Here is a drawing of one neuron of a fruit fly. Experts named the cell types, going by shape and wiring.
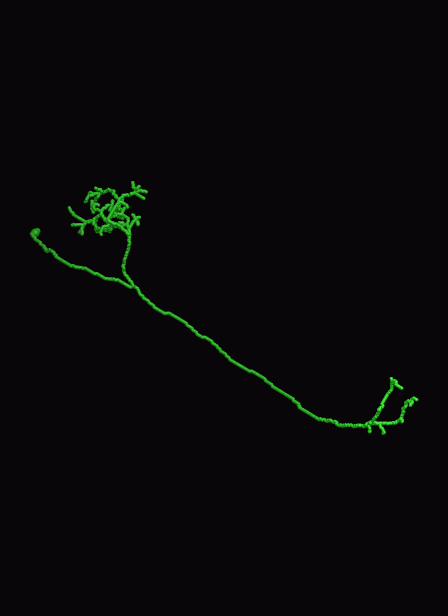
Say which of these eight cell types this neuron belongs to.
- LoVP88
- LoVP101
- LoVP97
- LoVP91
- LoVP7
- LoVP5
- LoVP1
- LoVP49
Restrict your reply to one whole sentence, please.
The neuron here is of the cell type LoVP7.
